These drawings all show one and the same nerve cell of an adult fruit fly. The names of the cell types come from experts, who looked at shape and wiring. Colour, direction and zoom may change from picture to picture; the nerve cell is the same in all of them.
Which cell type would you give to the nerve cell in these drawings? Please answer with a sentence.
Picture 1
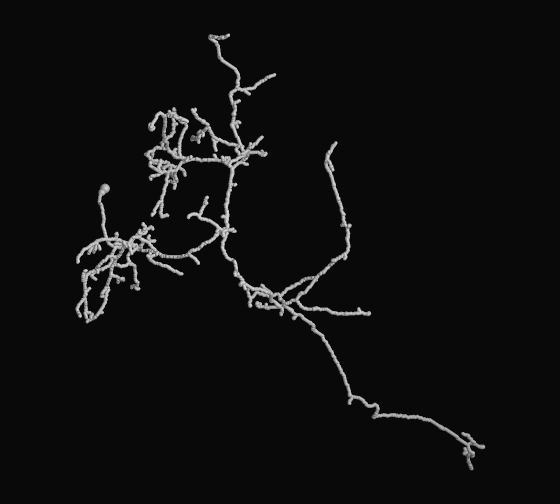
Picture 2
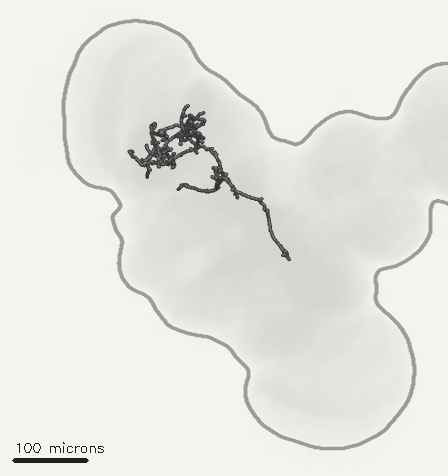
The cell type is AVLP040.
